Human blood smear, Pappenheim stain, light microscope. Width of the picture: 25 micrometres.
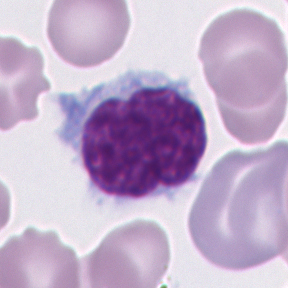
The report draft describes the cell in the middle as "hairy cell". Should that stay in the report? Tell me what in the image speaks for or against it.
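Look first at the cell's edge: it is ragged, with fine hair-like projections that are most obvious along the upper left, and the outline as a whole is irregular rather than a smooth circle.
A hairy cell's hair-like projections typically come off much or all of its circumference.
Then note that the cytoplasm shows no visible granules.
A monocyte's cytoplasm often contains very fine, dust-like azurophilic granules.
So hairy cell is the right name here, and monocyte fits less well. The cytoplasm is pale blue, which agrees with a hairy cell too.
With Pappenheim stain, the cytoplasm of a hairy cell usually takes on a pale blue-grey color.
That cytoplasm forms a wider rim on the left side than on the right. The nucleus is rounded but has a shallow notch at its top edge and another at its bottom edge, giving it a faintly two-lobed look, and that shape does not set it apart from a monocyte.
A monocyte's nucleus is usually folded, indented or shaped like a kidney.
The chromatin is dark purple and coarsely mottled, with small paler patches between denser clumps. The cell is about 13 micrometres across, and its nucleus is about 10 micrometres across and fills about 70% of the cell's area.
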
